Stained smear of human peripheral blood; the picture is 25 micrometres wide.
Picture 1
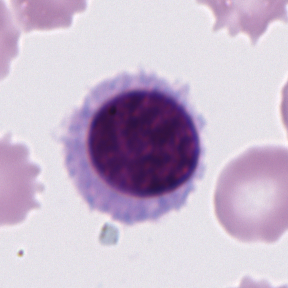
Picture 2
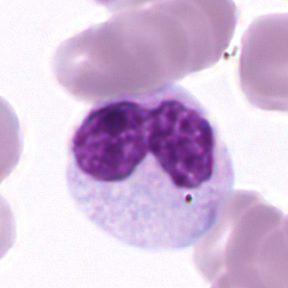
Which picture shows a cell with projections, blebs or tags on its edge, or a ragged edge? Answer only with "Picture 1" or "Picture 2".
Picture 1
